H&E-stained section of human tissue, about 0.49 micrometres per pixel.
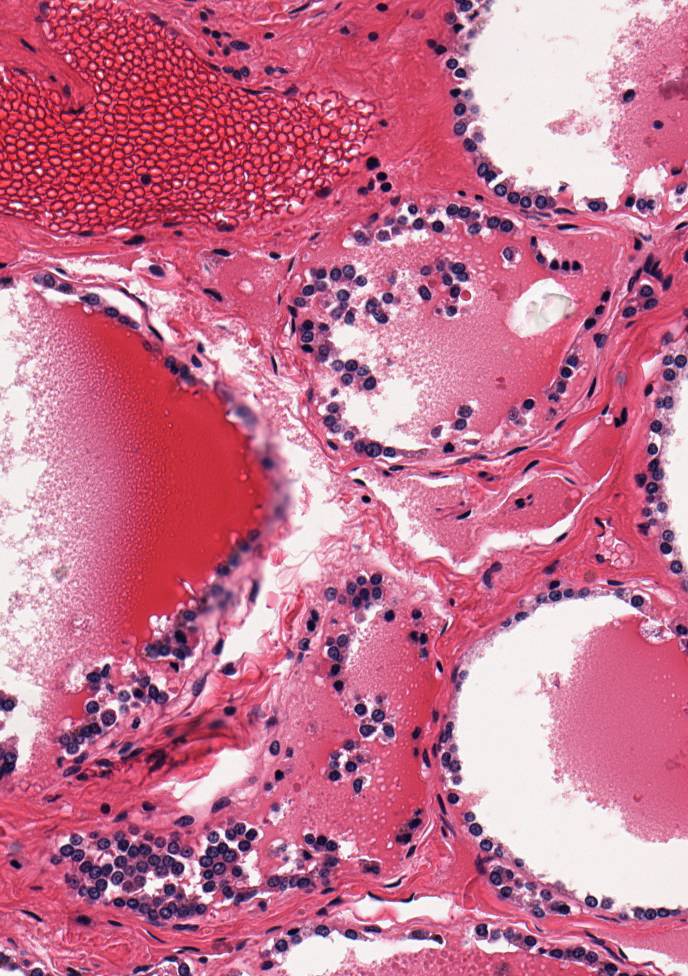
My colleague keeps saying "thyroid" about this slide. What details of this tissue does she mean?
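Much of this picture goes with thyroid. The field is made up of closed, rounded follicles of markedly varying size, separated by thin bands of connective tissue.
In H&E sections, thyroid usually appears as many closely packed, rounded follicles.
Each follicle here is lined by a single layer of epithelial cells, flattened to low cuboidal in shape.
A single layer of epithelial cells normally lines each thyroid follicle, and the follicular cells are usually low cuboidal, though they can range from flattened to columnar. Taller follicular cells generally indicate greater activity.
The lining cells have small, round, dark, uniform nuclei. In the upper left corner, a large vessel is packed with red blood cells.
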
